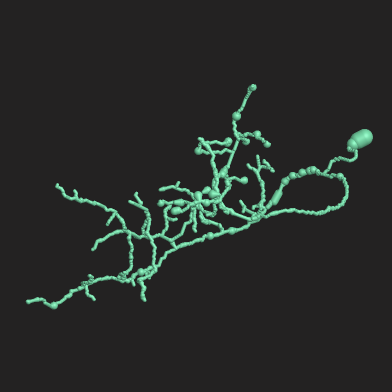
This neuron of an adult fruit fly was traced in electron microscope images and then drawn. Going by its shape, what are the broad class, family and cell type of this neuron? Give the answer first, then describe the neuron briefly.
This is a nerve-cord intrinsic neuron. Its family is hemilineage 09A. The cell type is IN09A096. The picture shows dozens of branch ends. As drawn here it is wider than it is tall.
